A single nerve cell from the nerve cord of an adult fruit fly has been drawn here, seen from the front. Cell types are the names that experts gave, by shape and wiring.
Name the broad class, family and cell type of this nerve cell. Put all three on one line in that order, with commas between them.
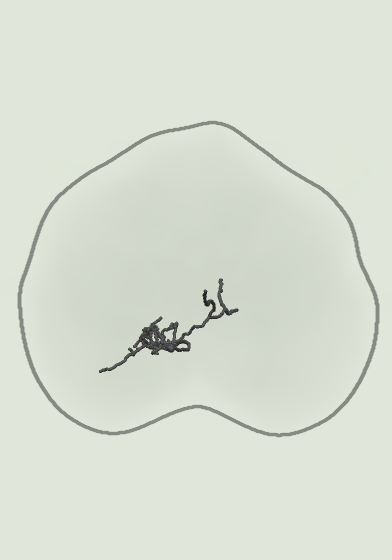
ascending neuron, hemilineage 10B, AN10B053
